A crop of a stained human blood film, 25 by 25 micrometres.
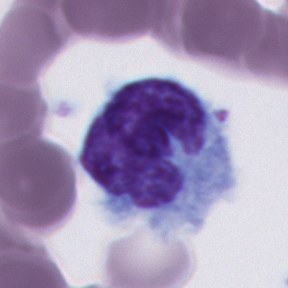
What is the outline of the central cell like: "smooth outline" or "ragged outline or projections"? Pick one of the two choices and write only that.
Ragged outline or projections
